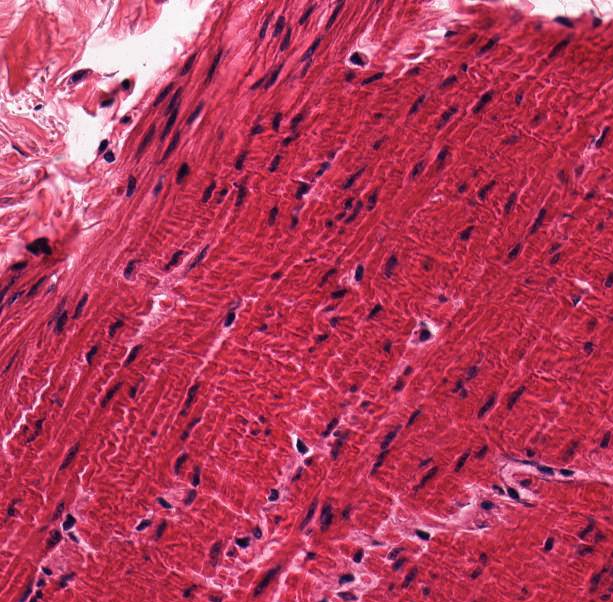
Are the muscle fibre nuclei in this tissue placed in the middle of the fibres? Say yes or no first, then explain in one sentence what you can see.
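Yes. The muscle nuclei lie within the substance of the fibres, not pressed to their edges.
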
